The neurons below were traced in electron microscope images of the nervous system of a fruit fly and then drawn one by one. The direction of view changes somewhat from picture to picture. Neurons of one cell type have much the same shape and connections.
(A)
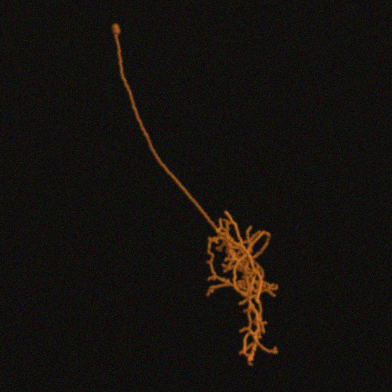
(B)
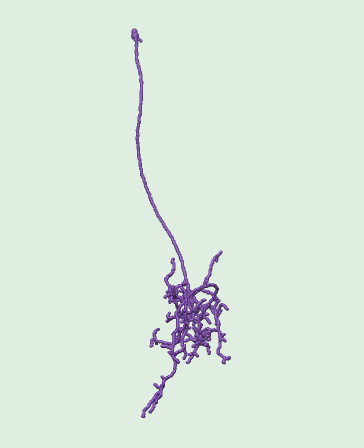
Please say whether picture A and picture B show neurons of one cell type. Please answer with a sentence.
They are of the same cell type.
